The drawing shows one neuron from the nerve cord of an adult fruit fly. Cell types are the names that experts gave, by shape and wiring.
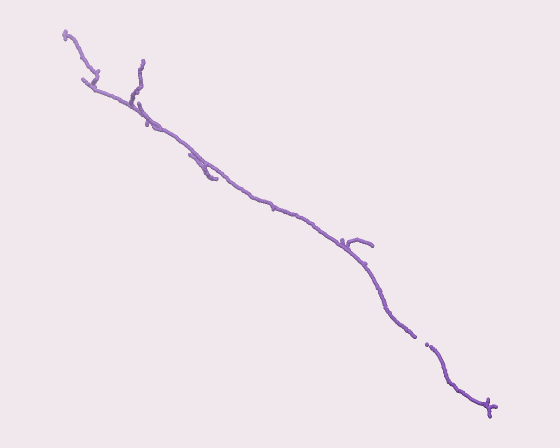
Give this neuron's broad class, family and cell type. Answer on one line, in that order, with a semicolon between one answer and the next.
sensory neuron entering the nerve cord; class mechanosensory proprioceptive; SNpp42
